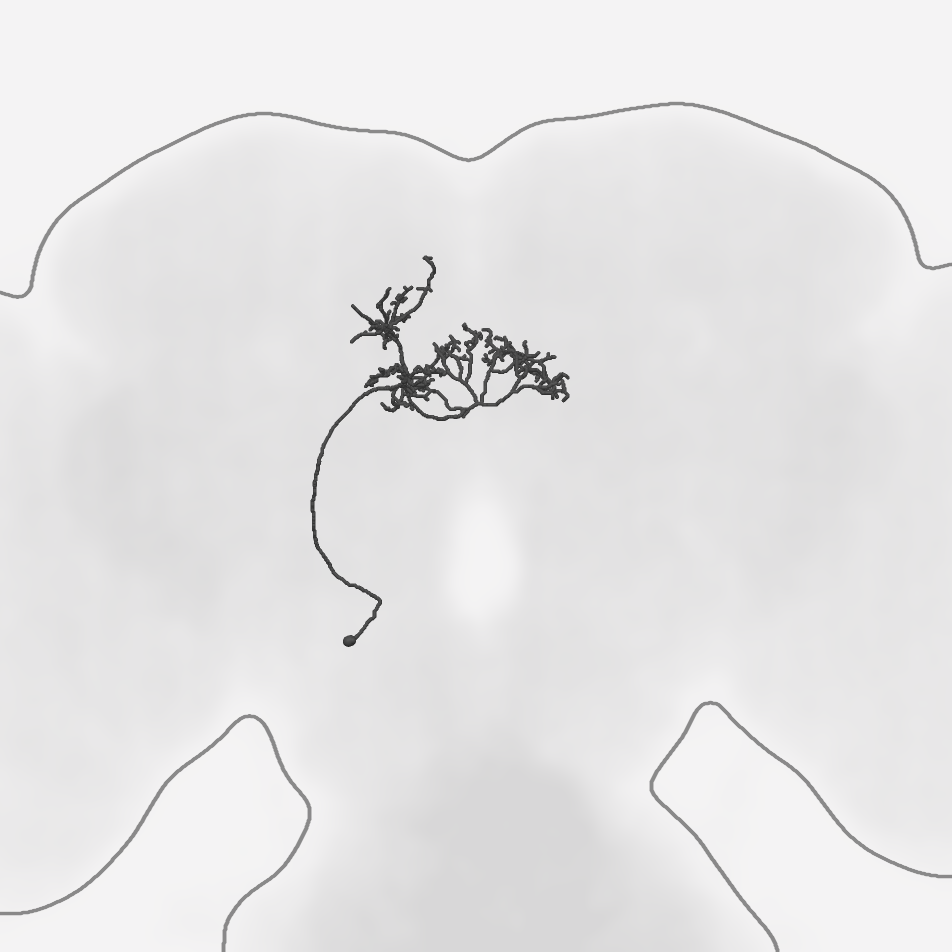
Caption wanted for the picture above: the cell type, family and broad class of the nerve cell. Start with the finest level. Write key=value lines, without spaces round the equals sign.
cell_type=FB4J
family=hemilineage LALv1_dorsal
broad_class=central-brain intrinsic neuron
